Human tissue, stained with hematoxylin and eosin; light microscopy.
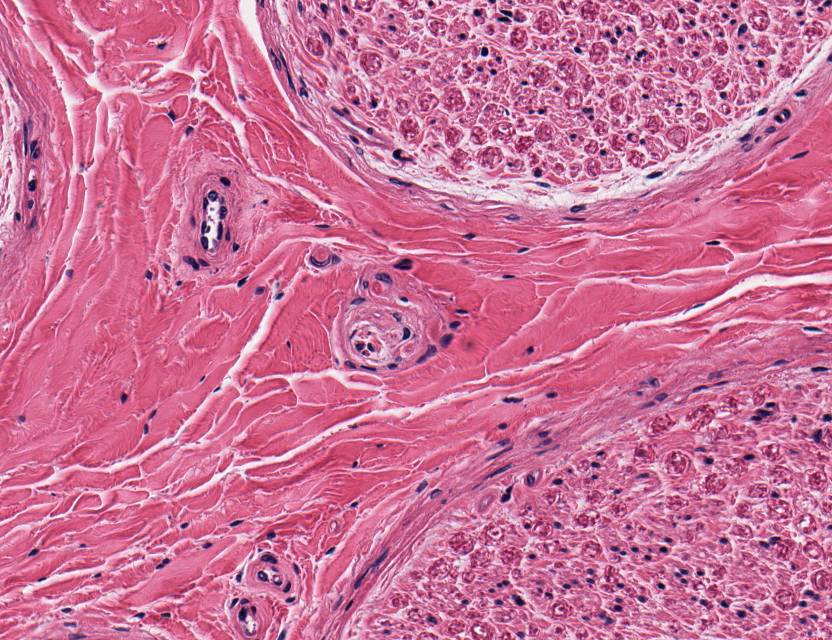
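Tibial nerve: two large rounded fascicles, top right and bottom right, separated by a broad band of dense connective tissue. Fibres in cross-section as many small round profiles; each fascicle bounded by a thin layered sheath of flattened cells with elongated nuclei.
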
